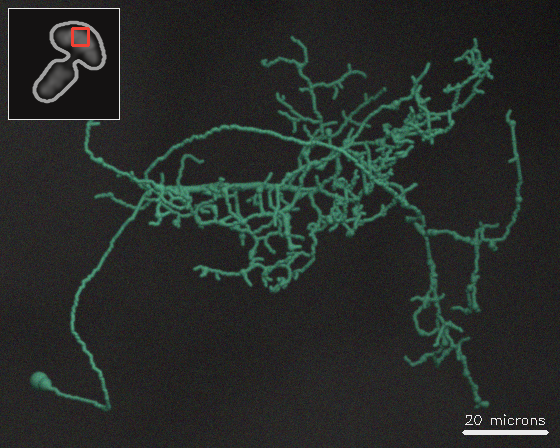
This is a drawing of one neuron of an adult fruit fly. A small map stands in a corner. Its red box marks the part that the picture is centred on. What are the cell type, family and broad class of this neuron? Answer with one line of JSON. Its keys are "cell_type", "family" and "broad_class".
{"cell_type": "SMP512", "family": "hemilineage DM3_dorso_medial", "broad_class": "central-brain intrinsic neuron"}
